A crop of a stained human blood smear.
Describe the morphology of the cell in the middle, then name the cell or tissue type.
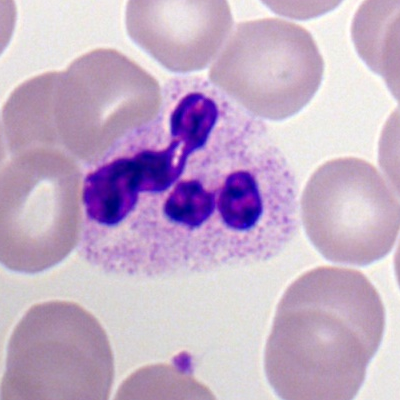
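Several separate lobes make up the nucleus, and a thin strand of nuclear material joins the upper lobe to the large left lobe. Pale pink cytoplasm is plentiful and contains no vacuoles. The cell shown is a segmented neutrophil.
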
